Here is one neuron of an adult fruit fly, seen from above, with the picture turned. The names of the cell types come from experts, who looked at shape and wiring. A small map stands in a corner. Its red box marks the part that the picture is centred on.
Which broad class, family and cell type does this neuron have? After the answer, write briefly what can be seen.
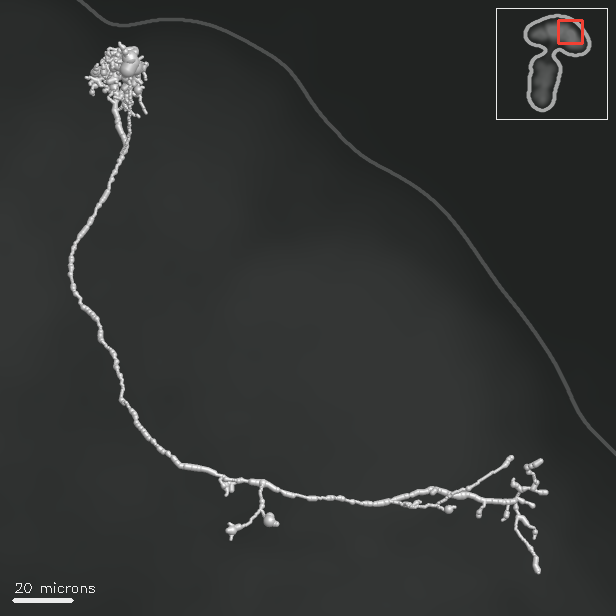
It is a central-brain intrinsic neuron. Its family is hemilineage ALad1. The cell type is VM5v_adPN. It is in the brain and does not reach the nerve cord. The cell body is at the upper left of the picture. From top to bottom in the picture it spans about 190 microns.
